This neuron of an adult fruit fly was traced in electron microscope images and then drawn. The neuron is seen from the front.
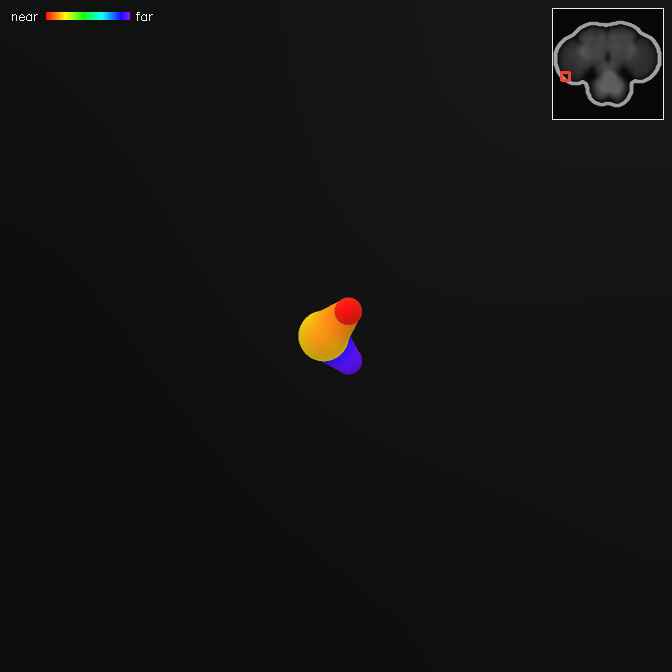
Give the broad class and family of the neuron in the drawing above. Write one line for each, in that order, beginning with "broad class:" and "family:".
broad class: photoreceptor or other optic-lobe sensory neuron
family: class visual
